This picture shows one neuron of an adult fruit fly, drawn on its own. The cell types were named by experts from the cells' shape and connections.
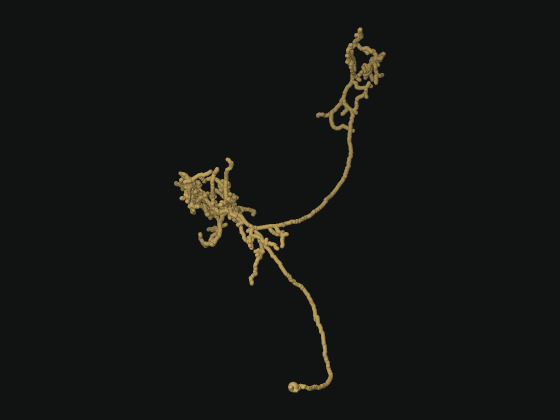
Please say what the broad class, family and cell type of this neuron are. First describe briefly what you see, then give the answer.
The picture shows dozens of branch ends. In this view it is taller than it is wide. Its broad class is central-brain intrinsic neuron. The family is hemilineage MX7. The cell type is GNG358.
